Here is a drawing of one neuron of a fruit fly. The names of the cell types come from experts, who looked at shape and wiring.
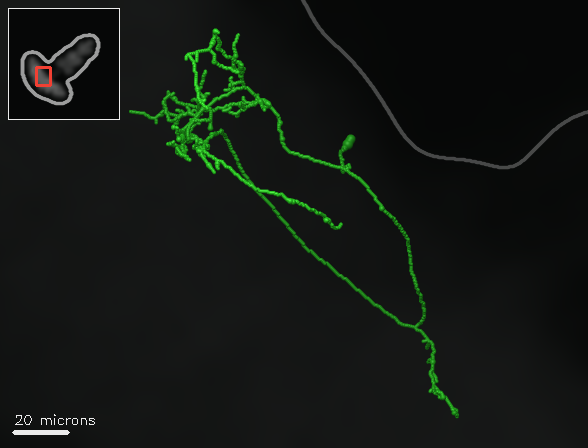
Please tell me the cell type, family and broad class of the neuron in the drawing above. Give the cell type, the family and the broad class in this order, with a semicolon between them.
CB4070; hemilineage DM1_dorsal; central-brain intrinsic neuron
